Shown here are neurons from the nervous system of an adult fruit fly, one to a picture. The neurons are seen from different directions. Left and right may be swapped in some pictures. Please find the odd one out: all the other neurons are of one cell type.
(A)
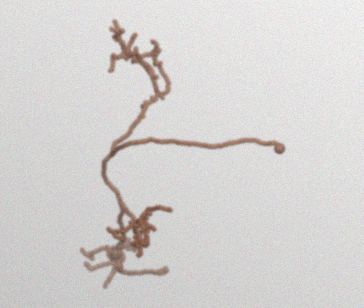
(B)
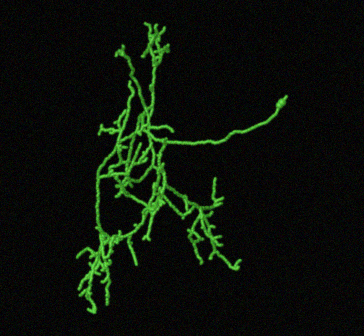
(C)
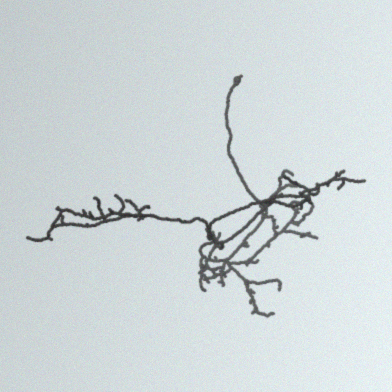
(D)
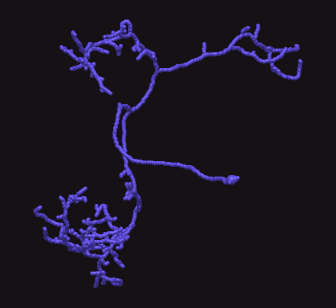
Picture A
